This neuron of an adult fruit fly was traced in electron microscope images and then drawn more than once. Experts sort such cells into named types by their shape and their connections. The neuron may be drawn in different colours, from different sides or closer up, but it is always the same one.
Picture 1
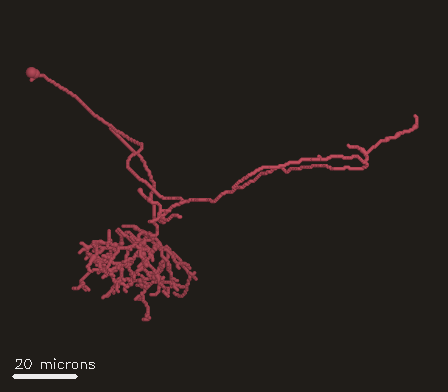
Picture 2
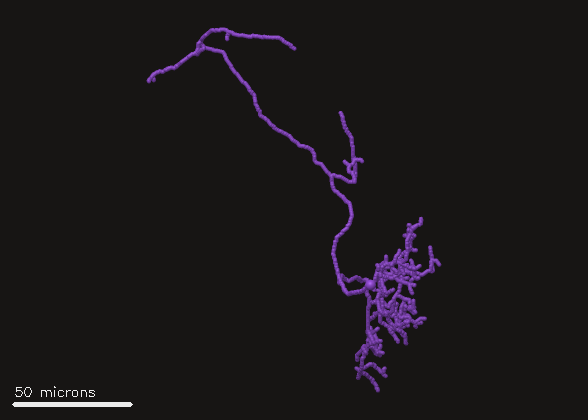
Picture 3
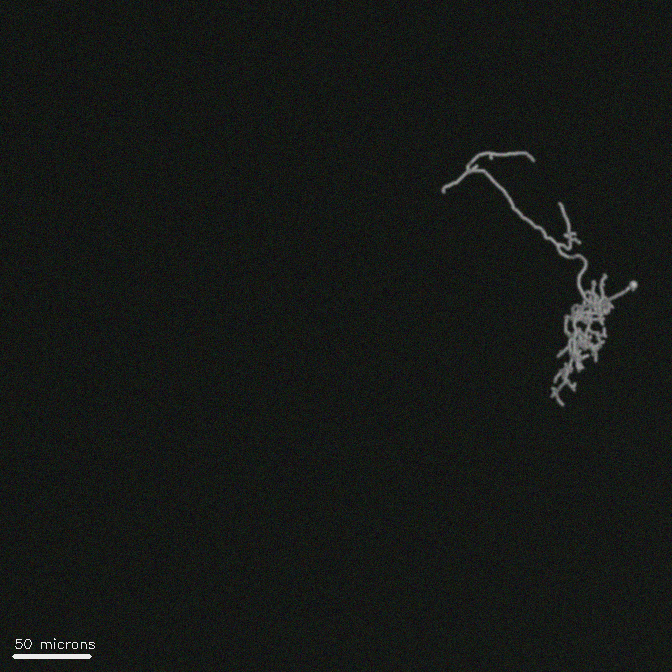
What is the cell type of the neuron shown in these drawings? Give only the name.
LoVP6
